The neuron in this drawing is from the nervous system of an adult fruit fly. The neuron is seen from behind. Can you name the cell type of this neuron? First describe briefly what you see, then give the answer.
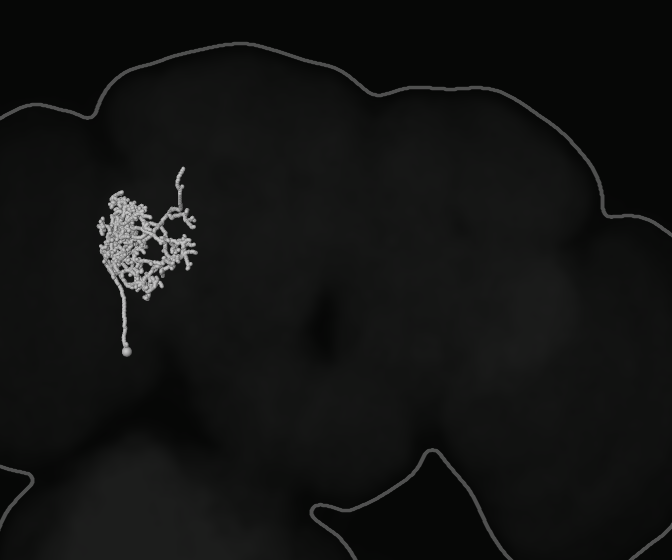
In this view it is taller than it is wide. This is a central-brain intrinsic neuron. Its cell type is PVLP074.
